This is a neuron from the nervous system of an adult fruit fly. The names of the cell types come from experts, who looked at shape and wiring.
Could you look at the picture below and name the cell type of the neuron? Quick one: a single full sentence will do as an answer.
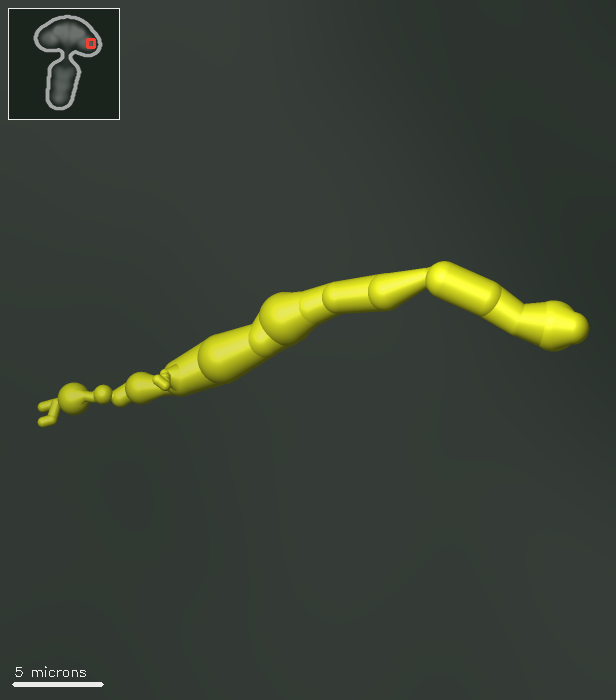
With respect to cell type, this neuron is R8y.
